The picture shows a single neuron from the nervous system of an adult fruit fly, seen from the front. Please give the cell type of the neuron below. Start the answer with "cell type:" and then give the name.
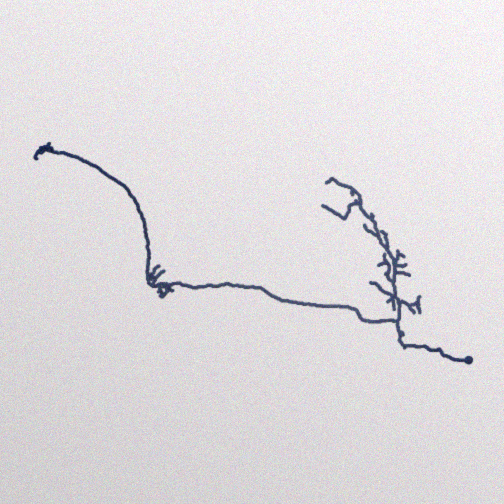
cell type: MeTu4e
